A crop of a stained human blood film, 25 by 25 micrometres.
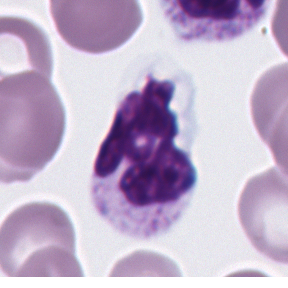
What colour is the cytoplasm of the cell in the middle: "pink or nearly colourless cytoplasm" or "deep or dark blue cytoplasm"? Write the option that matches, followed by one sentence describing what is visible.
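Pink or nearly colourless cytoplasm. The cytoplasm is very pale, almost colourless.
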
